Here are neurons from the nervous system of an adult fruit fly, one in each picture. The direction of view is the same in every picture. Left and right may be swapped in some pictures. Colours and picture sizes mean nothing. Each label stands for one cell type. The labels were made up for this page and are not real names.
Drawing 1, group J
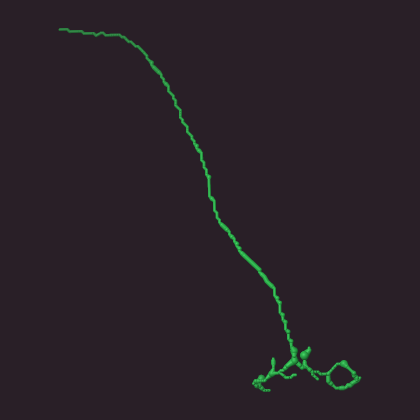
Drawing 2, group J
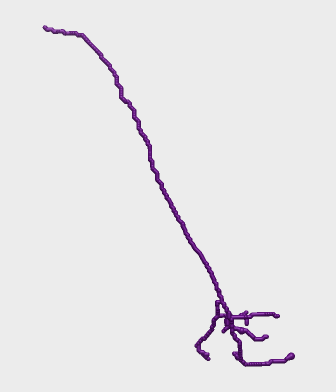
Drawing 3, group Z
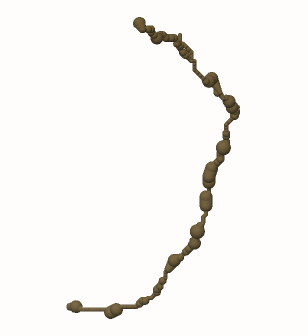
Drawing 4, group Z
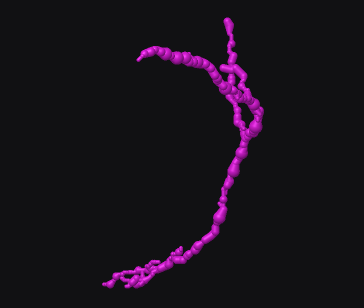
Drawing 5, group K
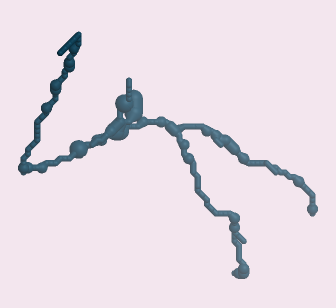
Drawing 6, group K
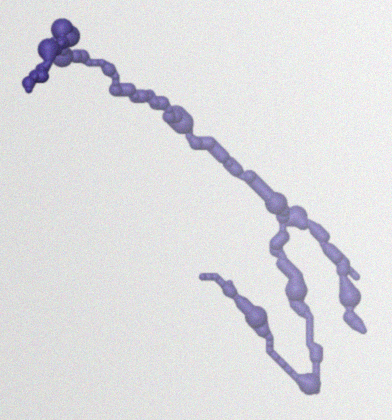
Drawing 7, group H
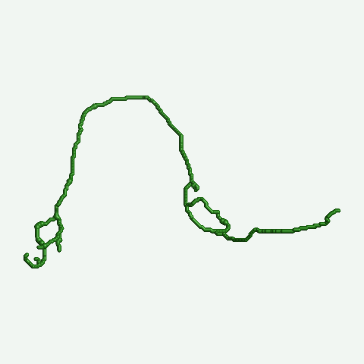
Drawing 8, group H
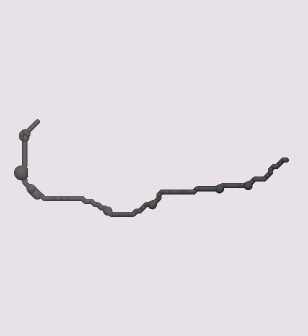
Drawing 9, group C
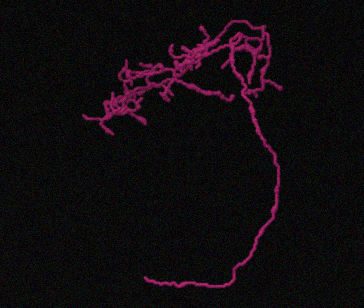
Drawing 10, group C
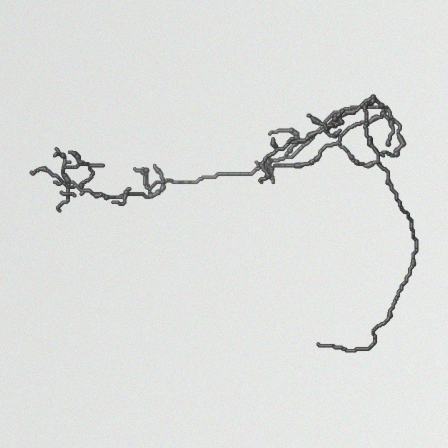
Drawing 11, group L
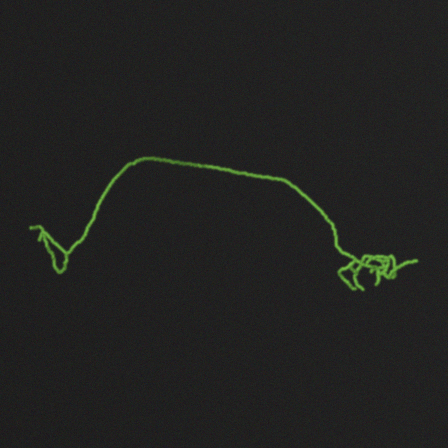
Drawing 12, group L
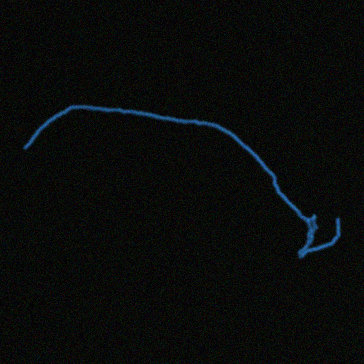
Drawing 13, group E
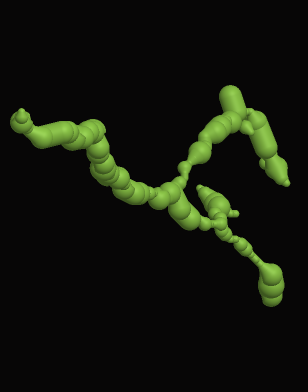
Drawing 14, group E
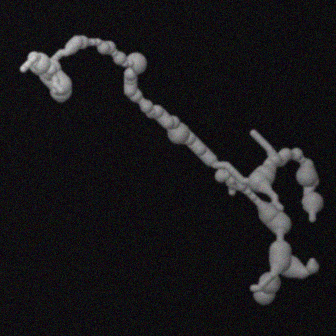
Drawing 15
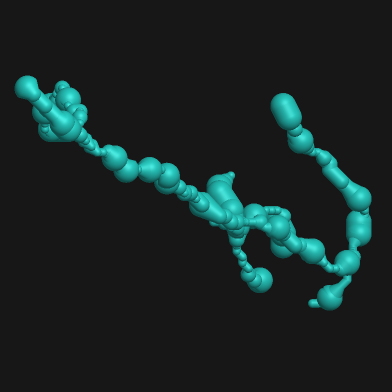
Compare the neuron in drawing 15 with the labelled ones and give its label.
group E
